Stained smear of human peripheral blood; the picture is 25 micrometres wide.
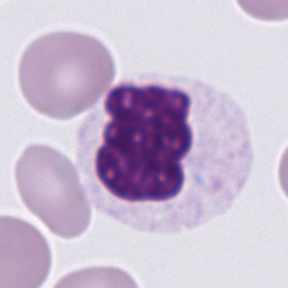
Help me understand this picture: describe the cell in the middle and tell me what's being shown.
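Several notches run along the left and right edges of the nucleus and give it a lobed outline. The nucleus is off-centre, lying toward the left side of the cell. The cytoplasm is pale greyish-lilac and forms a wide rim, broadest on the right side. This cell is a segmented neutrophil.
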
